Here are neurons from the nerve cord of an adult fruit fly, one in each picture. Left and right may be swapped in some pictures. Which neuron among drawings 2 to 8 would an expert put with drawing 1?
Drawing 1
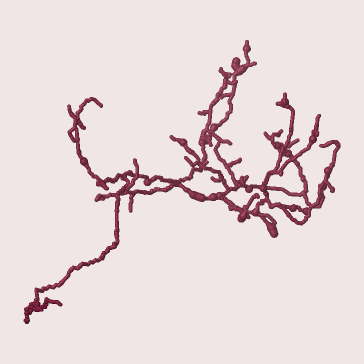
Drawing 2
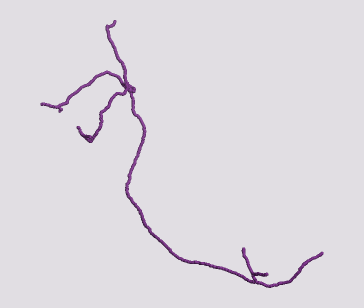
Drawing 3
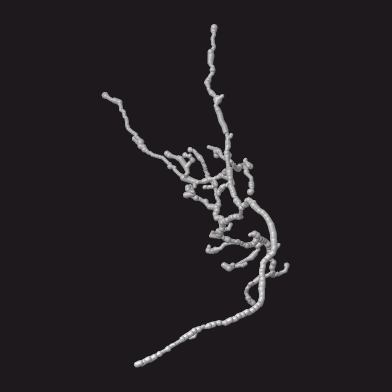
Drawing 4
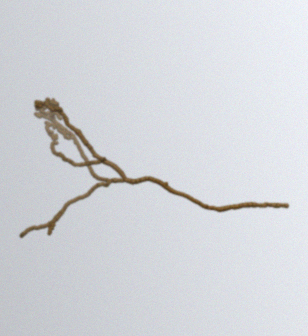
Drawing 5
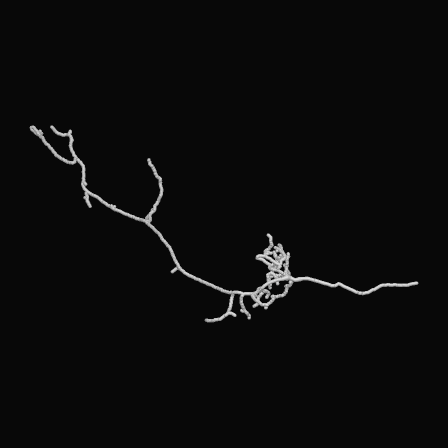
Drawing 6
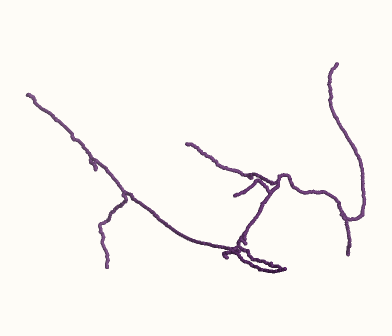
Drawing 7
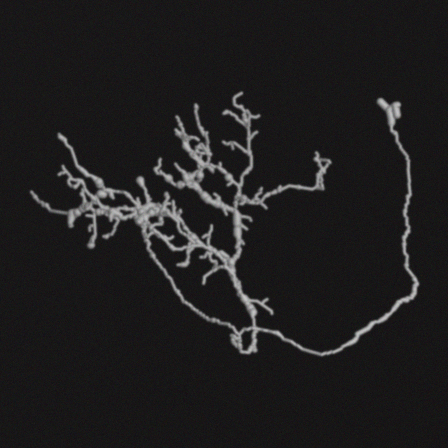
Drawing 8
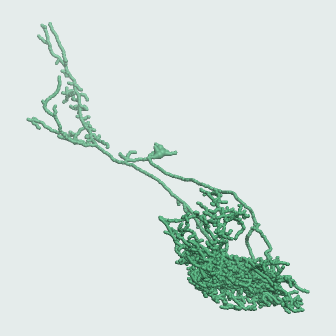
7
